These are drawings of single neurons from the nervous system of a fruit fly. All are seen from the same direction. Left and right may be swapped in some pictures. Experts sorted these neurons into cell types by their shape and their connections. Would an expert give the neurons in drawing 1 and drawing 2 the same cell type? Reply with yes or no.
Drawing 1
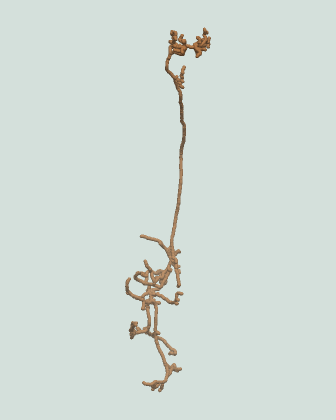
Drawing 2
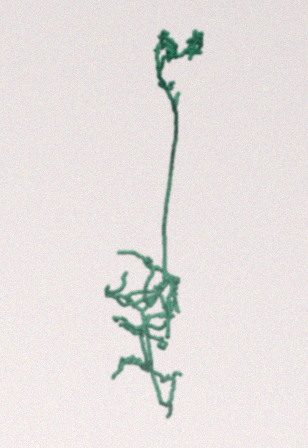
yes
